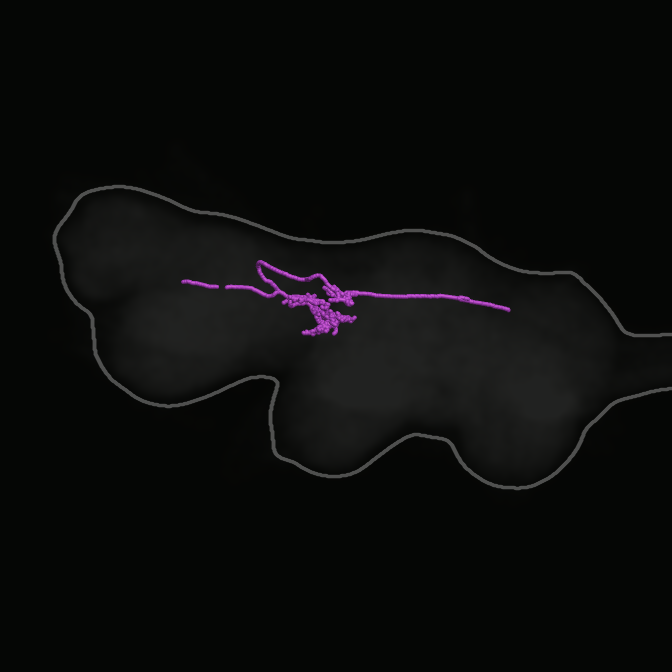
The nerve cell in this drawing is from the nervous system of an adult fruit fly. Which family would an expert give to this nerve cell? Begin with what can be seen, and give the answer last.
The drawing shows no cell body. As drawn here it is more than twice as wide as it is tall. Its broad class is nerve-cord intrinsic neuron. The family is hemilineage 06A.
